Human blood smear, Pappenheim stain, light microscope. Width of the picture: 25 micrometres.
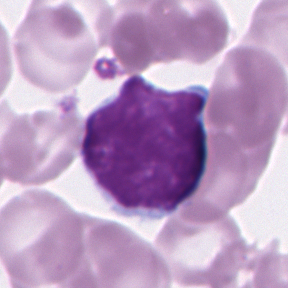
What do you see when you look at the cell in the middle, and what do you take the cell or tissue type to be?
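An irregular outline, with small knob-like bulges along its upper edge, bounds the cell. The nucleus occupies almost the whole cell; its chromatin is dense and dark purple, with faint lighter mottling. No granules are visible in the cytoplasm. It is a typical lymphocyte.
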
